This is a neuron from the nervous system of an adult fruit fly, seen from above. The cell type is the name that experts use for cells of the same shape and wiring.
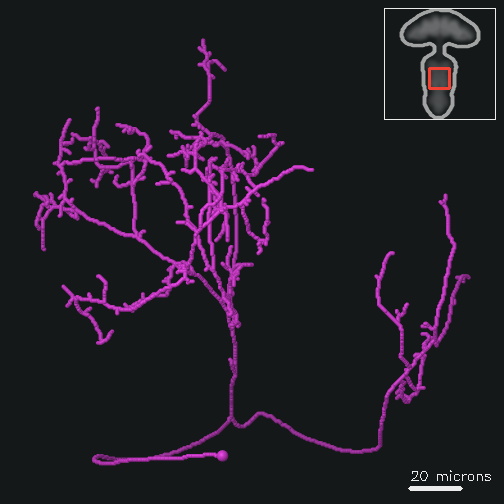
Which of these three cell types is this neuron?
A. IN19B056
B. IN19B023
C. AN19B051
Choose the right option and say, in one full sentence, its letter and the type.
Among the options, A names the cell type of the neuron, namely IN19B056.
